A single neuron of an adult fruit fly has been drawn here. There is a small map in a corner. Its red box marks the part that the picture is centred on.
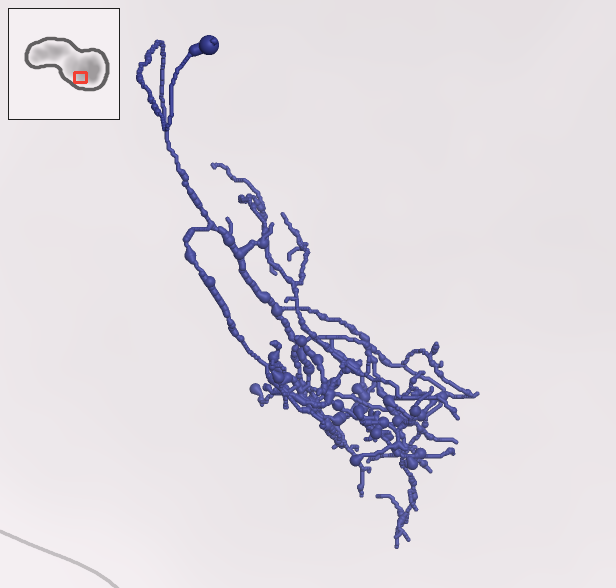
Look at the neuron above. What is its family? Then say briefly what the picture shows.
Its family is hemilineage SLPav3. It is a central-brain intrinsic neuron. Dozens of branch ends can be seen. As drawn here it is taller than it is wide.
